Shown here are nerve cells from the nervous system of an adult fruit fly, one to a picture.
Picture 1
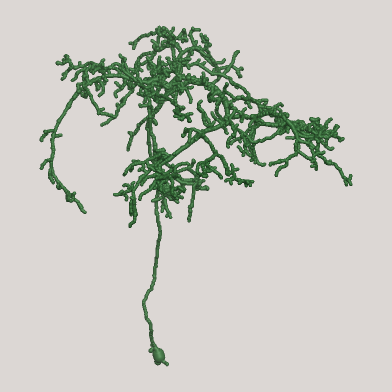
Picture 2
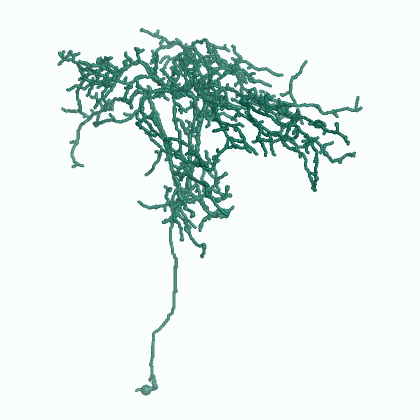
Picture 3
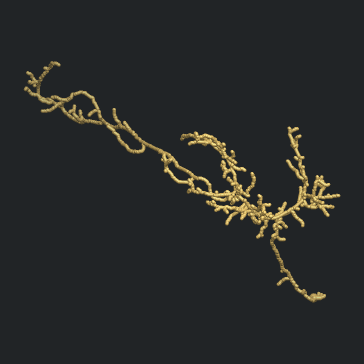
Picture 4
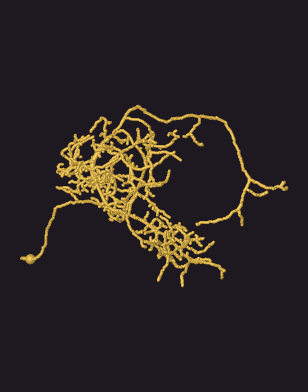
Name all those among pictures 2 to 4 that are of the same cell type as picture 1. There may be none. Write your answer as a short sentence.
Picture 2 and picture 4 are of the same cell type.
